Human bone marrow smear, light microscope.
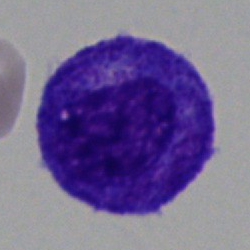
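Promyelocyte, the round cell in the middle of this bone marrow smear. Its cytoplasm is a deep blue-violet, and there's a tiny white dot on the left side of the nucleus. That pale red cell at the left edge of the picture doesn't touch it.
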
